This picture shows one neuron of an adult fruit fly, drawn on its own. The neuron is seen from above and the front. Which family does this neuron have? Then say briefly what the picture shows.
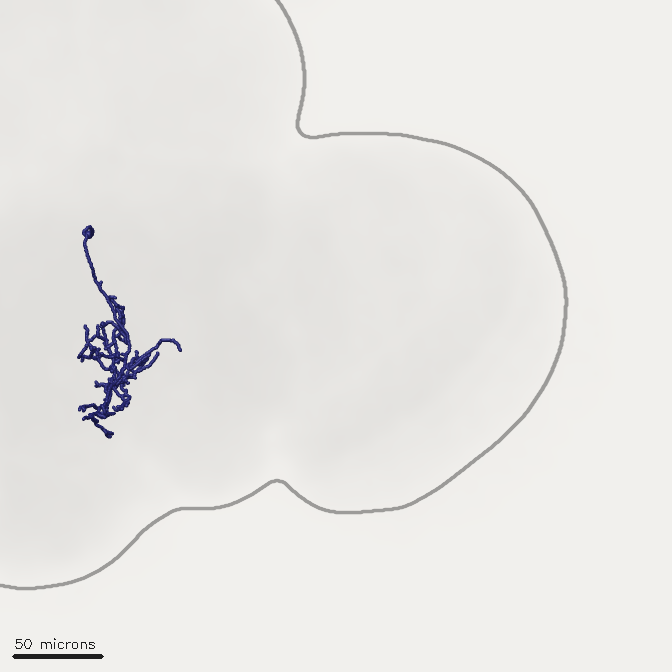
Its family is hemilineage DM5_ventral. This is a central-brain intrinsic neuron. By the scale bar it is about 120 microns tall in this view. As drawn here it is taller than it is wide.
